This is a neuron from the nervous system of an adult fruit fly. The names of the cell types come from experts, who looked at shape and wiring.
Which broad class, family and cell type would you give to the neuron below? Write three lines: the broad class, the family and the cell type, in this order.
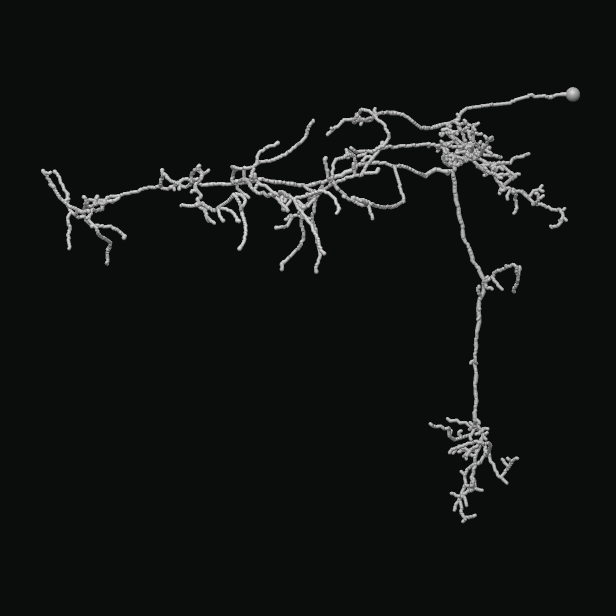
central-brain intrinsic neuron
hemilineage LHp2
PLP123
